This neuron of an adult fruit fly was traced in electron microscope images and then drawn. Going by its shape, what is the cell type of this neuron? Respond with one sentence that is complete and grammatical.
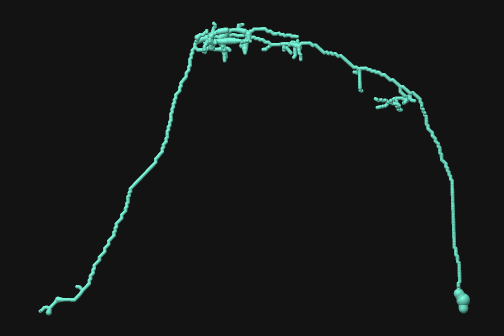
This neuron is classified under the cell type C3.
